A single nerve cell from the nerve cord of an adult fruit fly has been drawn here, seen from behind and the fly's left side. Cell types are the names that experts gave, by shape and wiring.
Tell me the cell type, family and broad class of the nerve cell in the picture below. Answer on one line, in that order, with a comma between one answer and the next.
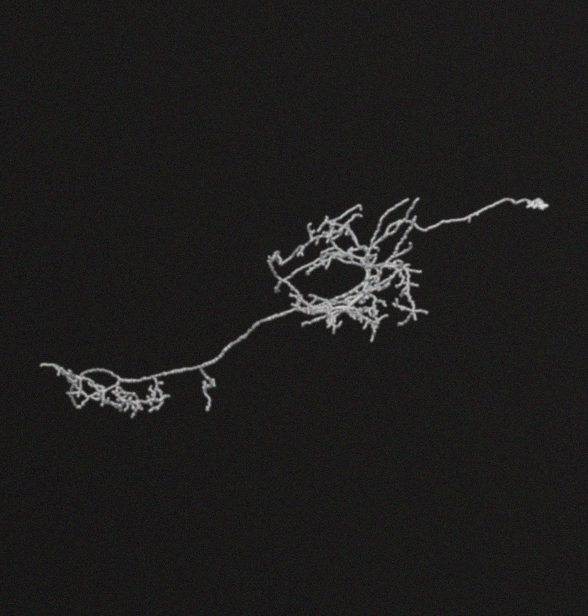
IN05B038, hemilineage 05B, nerve-cord intrinsic neuron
